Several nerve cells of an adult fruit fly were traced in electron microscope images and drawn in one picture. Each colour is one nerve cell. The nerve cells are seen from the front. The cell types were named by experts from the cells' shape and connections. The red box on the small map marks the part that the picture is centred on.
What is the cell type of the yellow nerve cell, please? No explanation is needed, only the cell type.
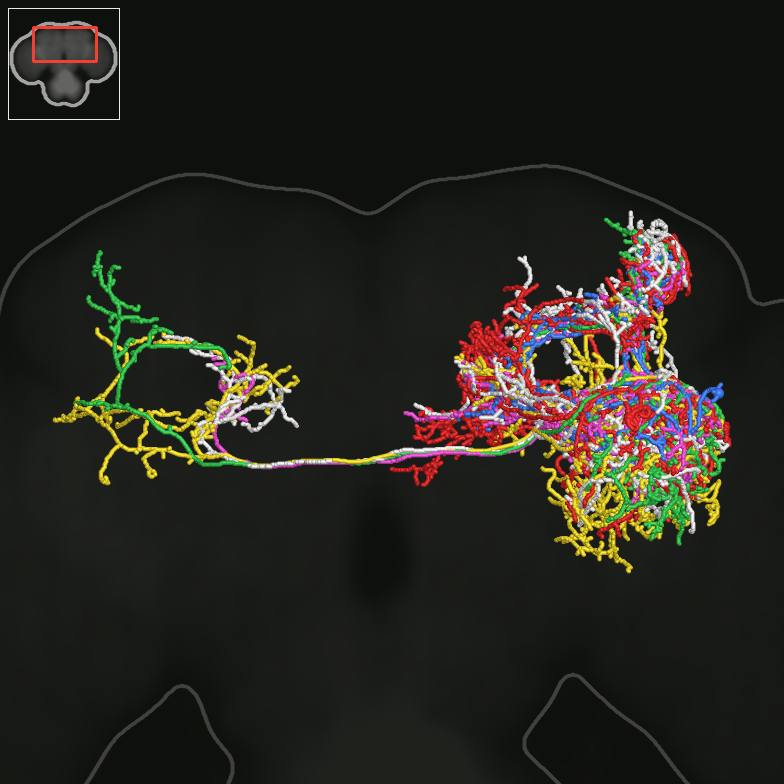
AVLP572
